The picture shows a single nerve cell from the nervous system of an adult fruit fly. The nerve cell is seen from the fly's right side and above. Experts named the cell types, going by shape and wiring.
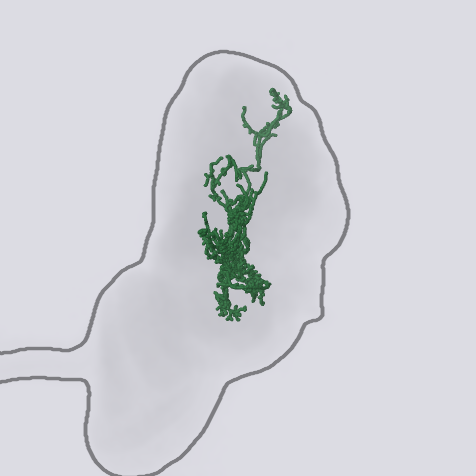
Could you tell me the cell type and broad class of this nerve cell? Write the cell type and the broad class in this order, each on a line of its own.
SLP031
central-brain intrinsic neuron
